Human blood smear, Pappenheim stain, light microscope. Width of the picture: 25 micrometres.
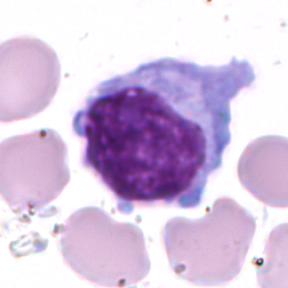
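Plasma cell at the centre of the picture. Look first at the nucleus: a single rounded-oval mass without lobes, sitting off-centre toward the left side of the cell. Beside it, the cytoplasm spreads out as a wide area rather than a thin rim. Scan that cytoplasm slowly and you will find no distinct granules.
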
